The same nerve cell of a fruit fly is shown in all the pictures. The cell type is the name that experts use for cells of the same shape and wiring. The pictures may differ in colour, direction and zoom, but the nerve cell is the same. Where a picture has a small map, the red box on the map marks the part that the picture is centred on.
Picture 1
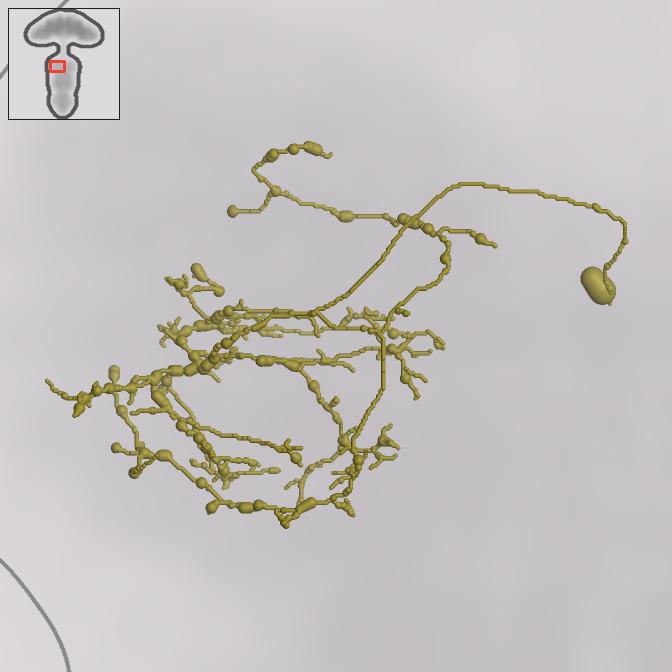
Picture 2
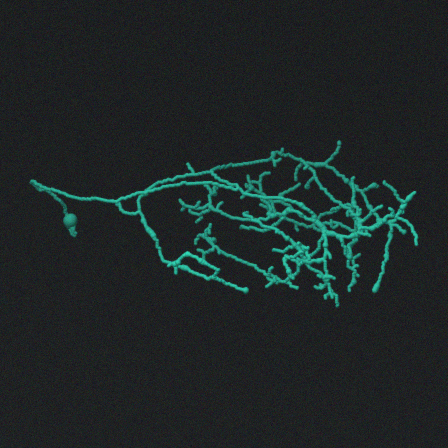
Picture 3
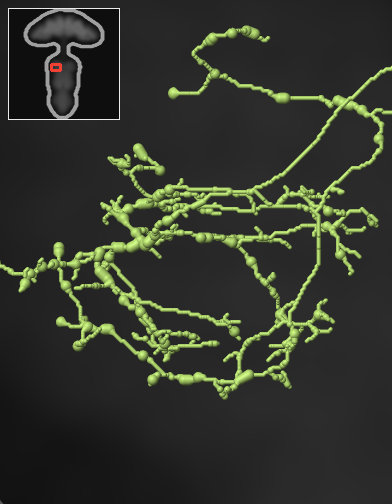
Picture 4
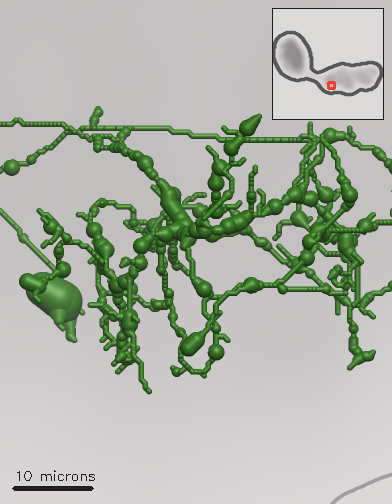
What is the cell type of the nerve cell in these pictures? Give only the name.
IN14A036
